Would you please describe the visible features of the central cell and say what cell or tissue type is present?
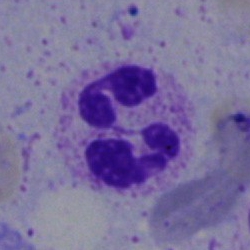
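The nucleus is divided into several lobes, which are joined by thin strands. Its chromatin is dense and stains dark purple. Pale pinkish-lilac cytoplasm surrounds the nucleus and contains many fine pinkish-violet granules. The cell is a segmented neutrophil.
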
